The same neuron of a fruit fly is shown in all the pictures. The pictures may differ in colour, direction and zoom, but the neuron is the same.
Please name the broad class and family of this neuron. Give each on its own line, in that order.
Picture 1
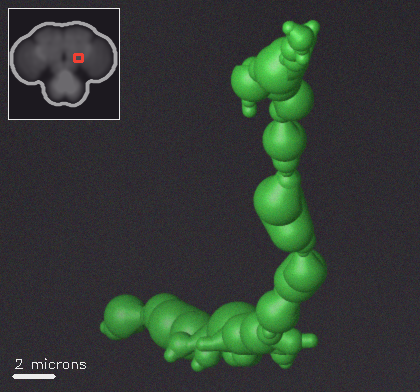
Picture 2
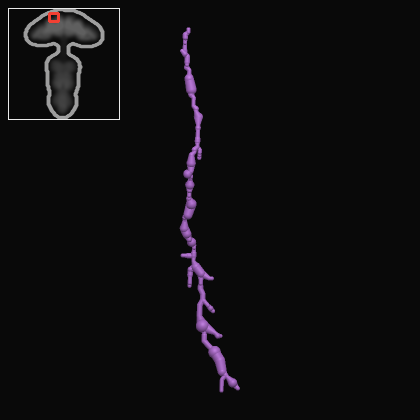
sensory neuron entering the brain
class mechanosensory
